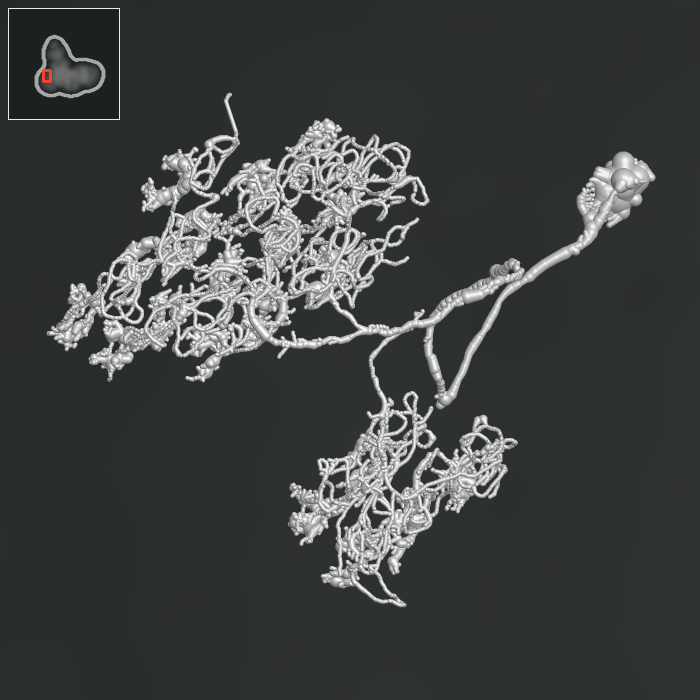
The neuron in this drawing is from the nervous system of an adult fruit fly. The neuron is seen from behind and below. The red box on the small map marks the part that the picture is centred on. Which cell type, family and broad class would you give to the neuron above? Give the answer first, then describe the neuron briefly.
Its cell type is Dm4. The family is Dm. Its broad class is optic-lobe intrinsic neuron. More than a hundred branch ends can be seen. As drawn here it is about as wide as it is tall.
